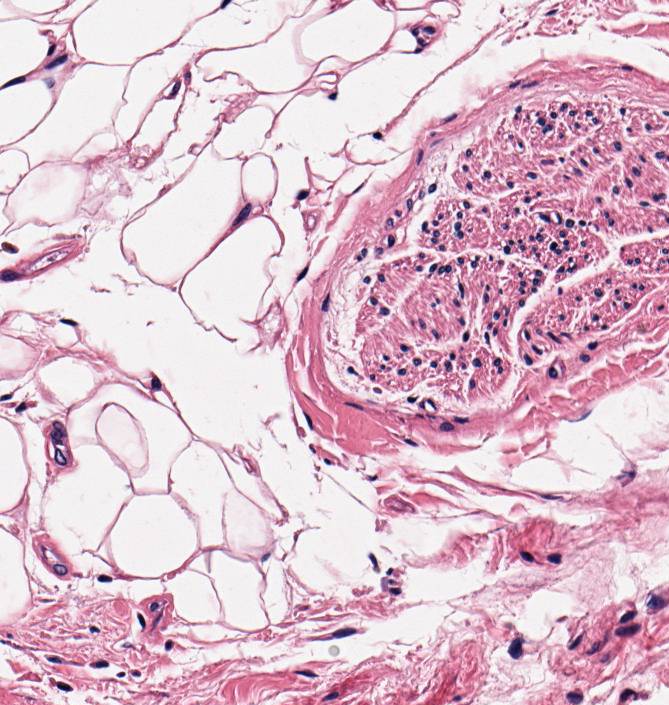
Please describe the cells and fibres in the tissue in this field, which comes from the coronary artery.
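Fat fills most of the left half; its adipocytes are large empty polygonal spaces bounded by thin pink membranes. Small thin-walled vessels lie in septa between fat cells at the left edge. A rounded nerve fascicle at upper right is wrapped by a layered pink perineurial sheath.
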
